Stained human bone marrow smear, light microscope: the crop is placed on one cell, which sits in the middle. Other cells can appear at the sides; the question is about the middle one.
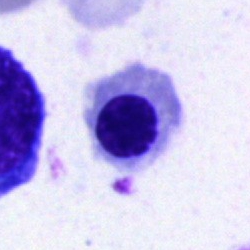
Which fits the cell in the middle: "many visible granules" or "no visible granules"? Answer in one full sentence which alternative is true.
The cell's cytoplasm contains no granules that can be seen.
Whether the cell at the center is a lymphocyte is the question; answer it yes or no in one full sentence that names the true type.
No, in the middle of the crop there is an erythroblast rather than a lymphocyte.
